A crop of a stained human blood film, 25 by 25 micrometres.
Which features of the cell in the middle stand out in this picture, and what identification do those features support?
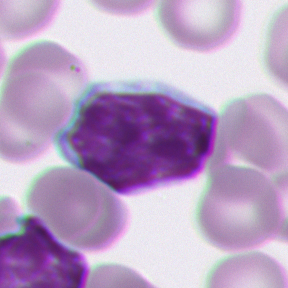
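Angular in outline, the cell has several straight edges meeting at corners. Its nucleus fills almost the whole cell and is longer from left to right than from top to bottom. No granules are visible in the cytoplasm. This is a typical lymphocyte.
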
